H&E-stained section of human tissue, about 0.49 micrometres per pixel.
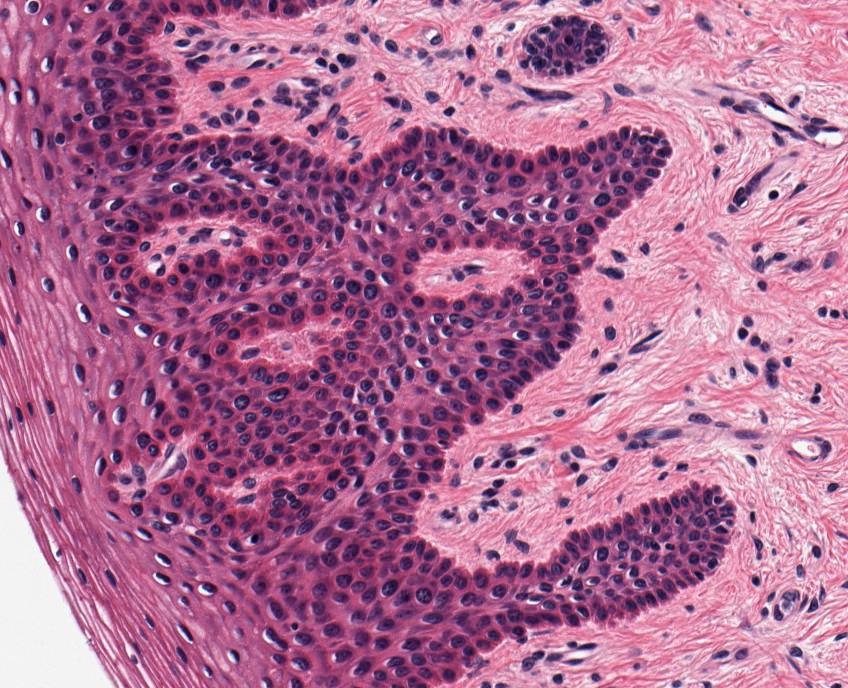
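Vagina: stratified squamous epithelium curves down the left edge, fibrous stroma fills the right half. Broad, irregular dark epithelial tongues extend rightward into stroma. Outermost cells at far left keep nuclei; no anucleate keratin layer. Tongue cells: crowded, scant cytoplasm, dark nuclei; edge nuclei side by side.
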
